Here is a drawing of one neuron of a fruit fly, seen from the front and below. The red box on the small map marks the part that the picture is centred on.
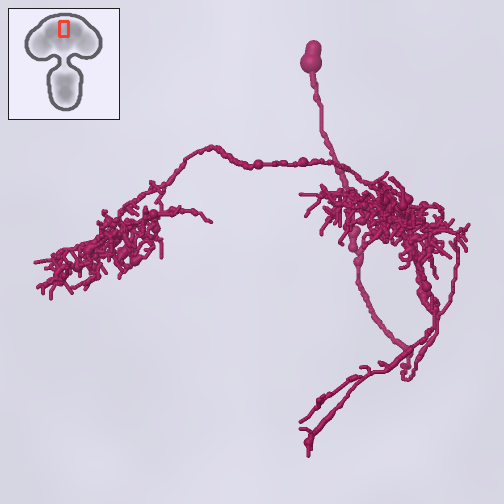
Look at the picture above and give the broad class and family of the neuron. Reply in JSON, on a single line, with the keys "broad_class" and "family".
{"broad_class": "central-brain intrinsic neuron", "family": "class CX"}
